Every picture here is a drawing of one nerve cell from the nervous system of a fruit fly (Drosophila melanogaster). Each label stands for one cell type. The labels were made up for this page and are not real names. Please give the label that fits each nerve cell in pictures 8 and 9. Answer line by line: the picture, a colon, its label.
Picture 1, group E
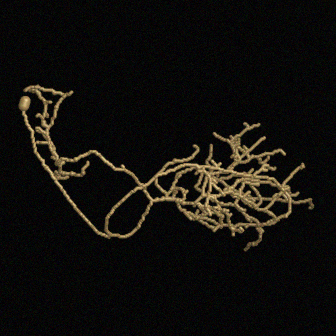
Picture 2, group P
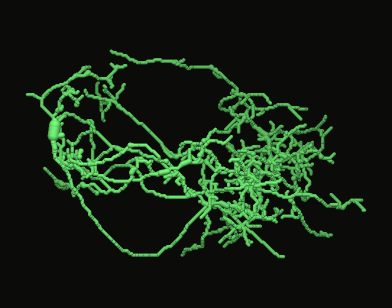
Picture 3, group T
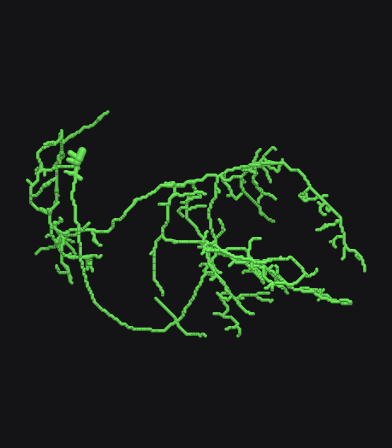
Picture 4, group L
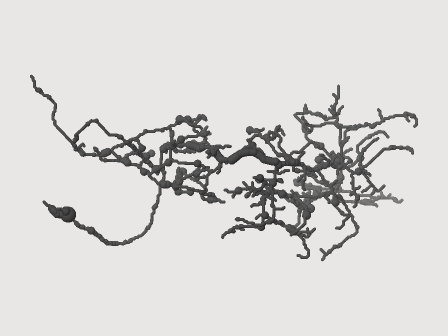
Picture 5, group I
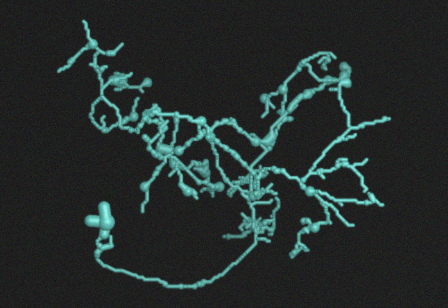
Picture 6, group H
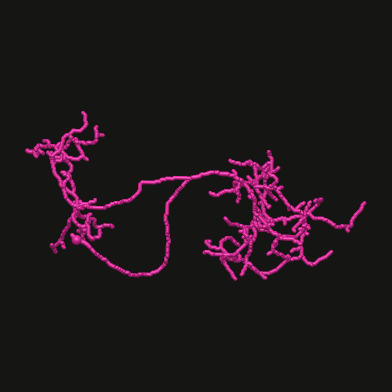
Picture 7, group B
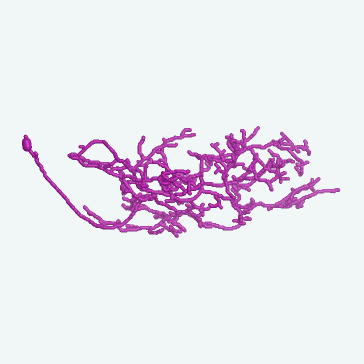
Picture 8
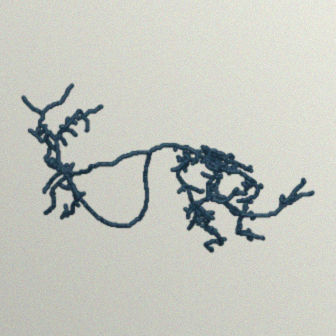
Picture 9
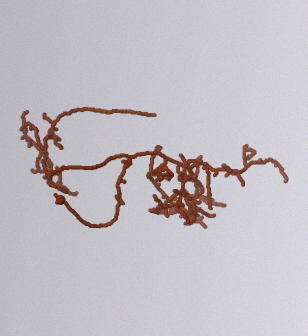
8: group H
9: group H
